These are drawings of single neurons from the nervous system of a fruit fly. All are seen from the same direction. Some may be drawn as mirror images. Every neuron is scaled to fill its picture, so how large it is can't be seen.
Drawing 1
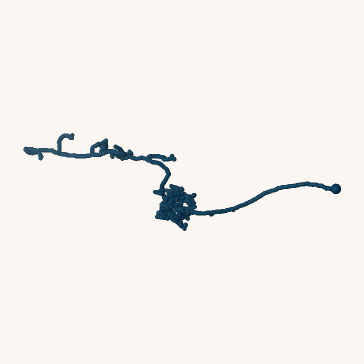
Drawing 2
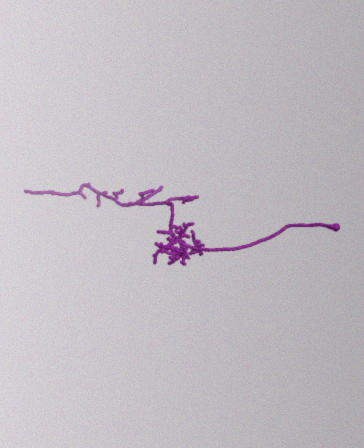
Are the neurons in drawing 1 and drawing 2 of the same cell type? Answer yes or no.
yes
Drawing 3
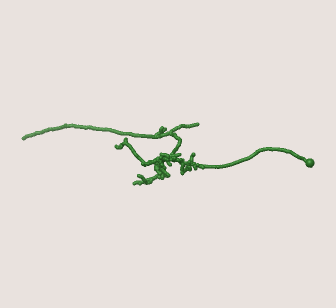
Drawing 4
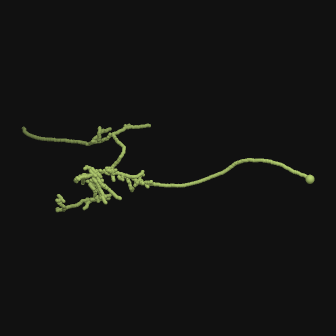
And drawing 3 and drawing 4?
yes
